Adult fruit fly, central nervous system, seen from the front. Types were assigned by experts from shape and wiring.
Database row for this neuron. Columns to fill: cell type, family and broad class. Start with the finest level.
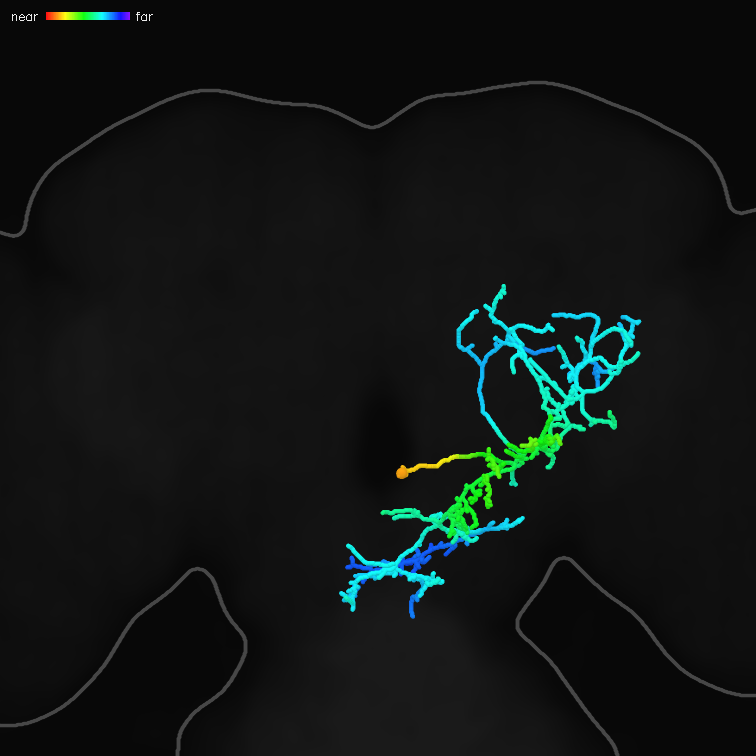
SAD044; hemilineage LALv1_ventral; central-brain intrinsic neuron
